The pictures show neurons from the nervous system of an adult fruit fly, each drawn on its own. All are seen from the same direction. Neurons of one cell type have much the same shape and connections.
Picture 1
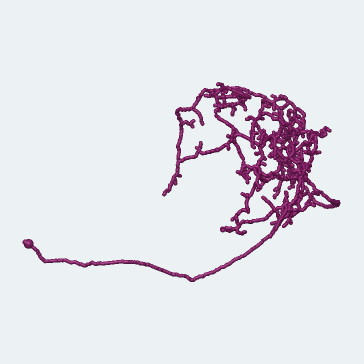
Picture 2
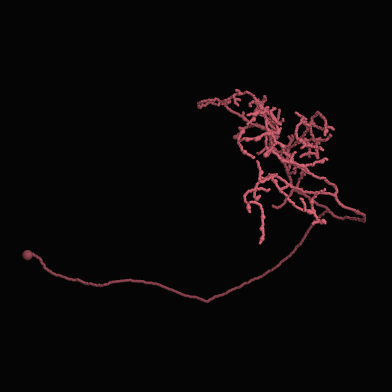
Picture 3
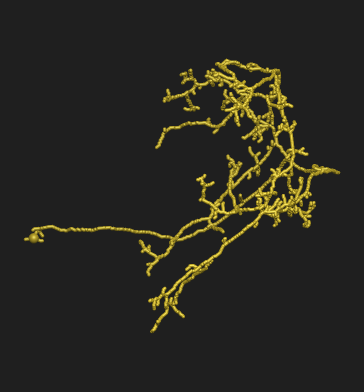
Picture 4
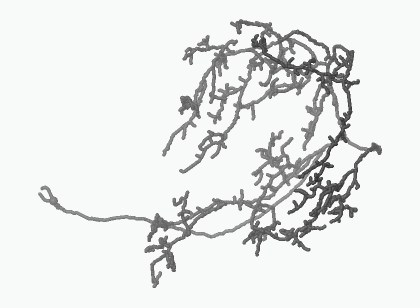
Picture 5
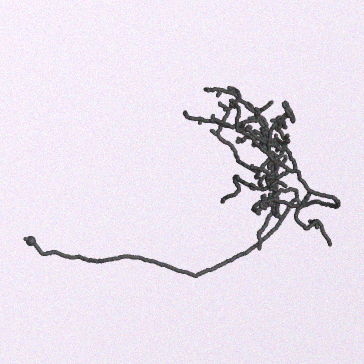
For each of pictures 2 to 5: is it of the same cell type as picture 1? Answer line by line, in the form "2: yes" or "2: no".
2: yes
3: no
4: no
5: no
